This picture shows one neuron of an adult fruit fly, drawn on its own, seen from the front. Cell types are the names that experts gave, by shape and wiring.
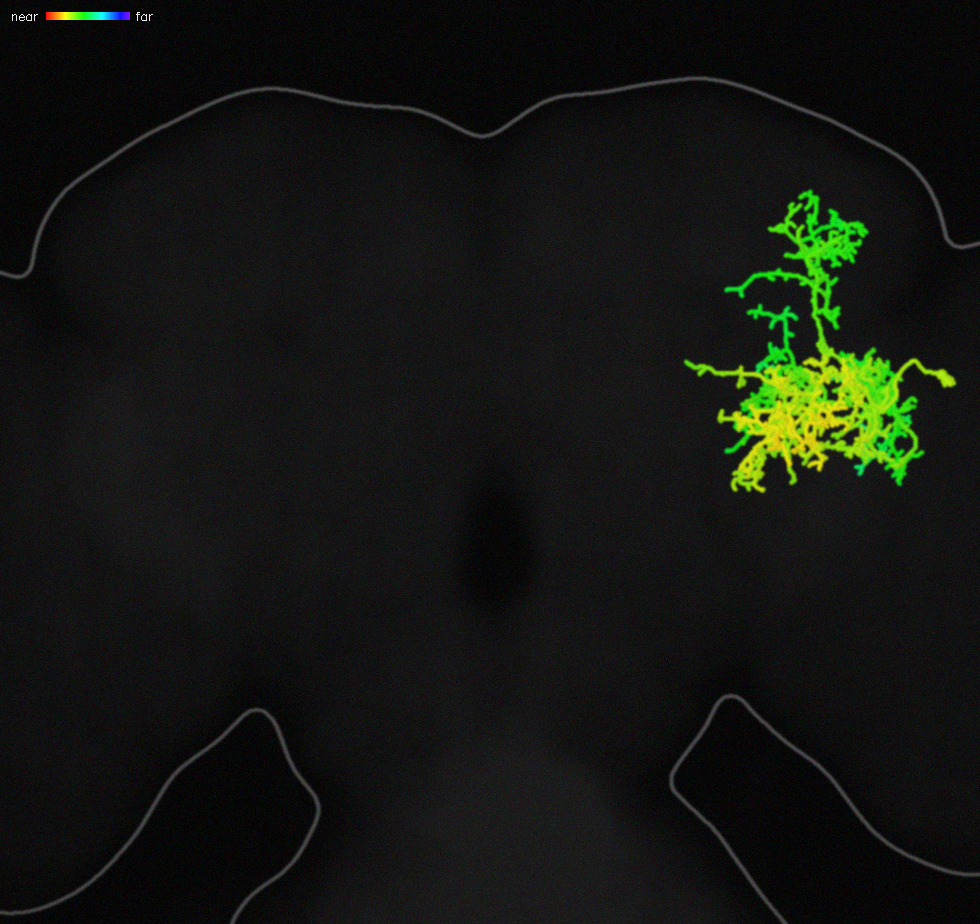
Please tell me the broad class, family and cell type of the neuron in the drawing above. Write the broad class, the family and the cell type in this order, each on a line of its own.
central-brain intrinsic neuron
hemilineage VLPl2_medial
AVLP164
